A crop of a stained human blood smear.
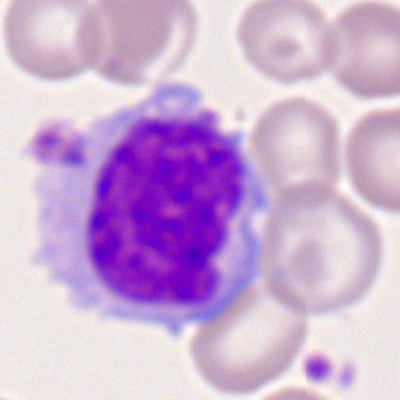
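Monocyte, the cell at the centre of this stained blood smear. See how ragged and irregular its outline is, rather than smooth. Fine, short projections fringe the edge, most clearly on the left and lower sides. The cytoplasm forms a wider rim left of the nucleus than right, and shows no distinct granules.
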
